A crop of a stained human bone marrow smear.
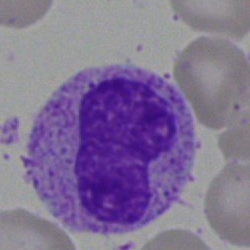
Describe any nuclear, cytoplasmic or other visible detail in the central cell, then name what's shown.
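The kidney-shaped nucleus has a notch on its right side. It is placed off-centre toward the right, so a wider band of cytoplasm remains on the left. Its chromatin is dark purple and mottled rather than smooth, and no distinct nucleoli are visible. This central cell is a metamyelocyte.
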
